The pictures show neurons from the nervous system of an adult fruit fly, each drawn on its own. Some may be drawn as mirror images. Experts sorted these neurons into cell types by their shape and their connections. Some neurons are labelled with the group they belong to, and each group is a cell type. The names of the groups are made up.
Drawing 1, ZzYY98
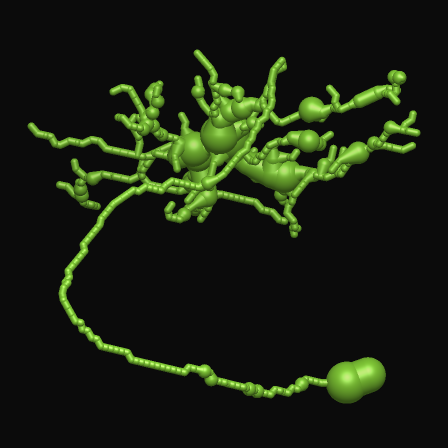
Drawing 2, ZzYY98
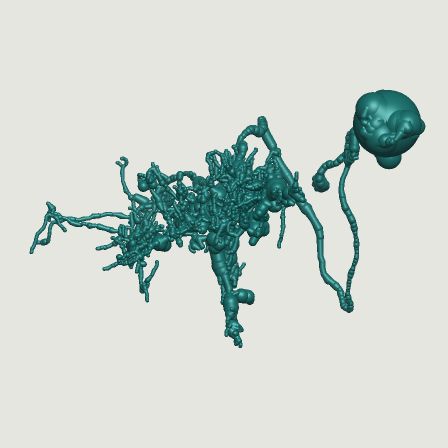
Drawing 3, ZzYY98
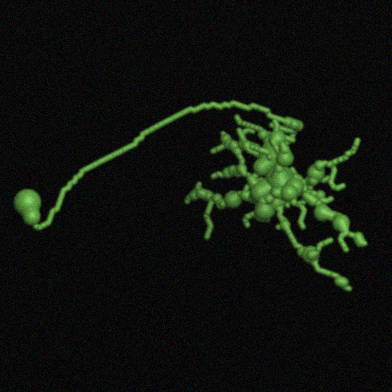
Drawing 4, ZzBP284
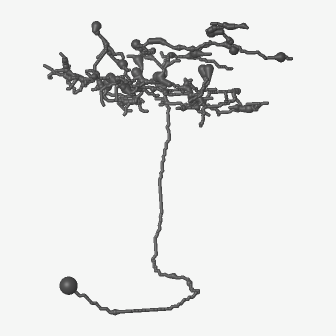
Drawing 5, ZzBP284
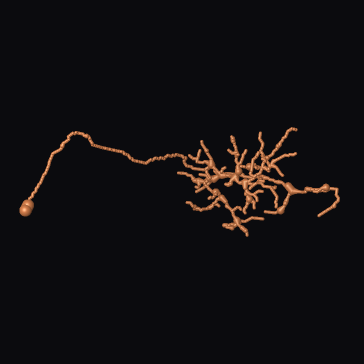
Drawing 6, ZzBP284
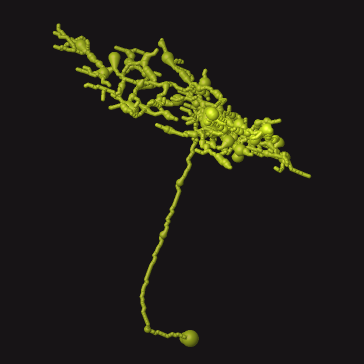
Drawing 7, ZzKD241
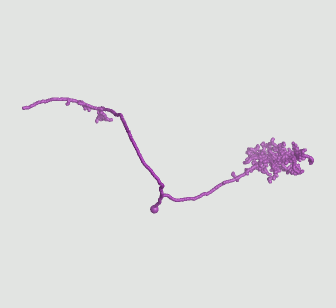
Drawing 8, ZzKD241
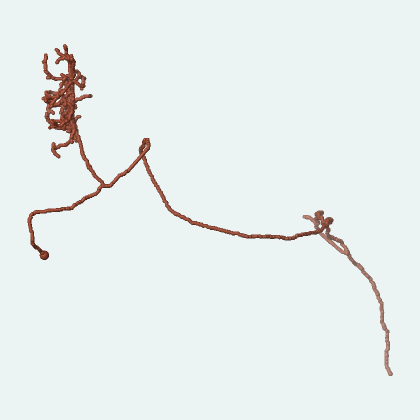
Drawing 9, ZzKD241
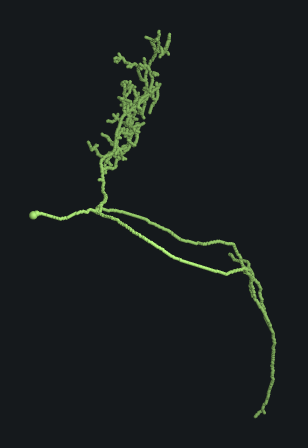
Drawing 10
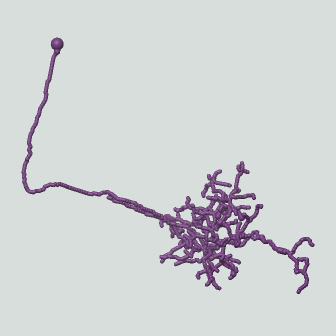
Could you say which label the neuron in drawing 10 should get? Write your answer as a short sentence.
It belongs to ZzBP284.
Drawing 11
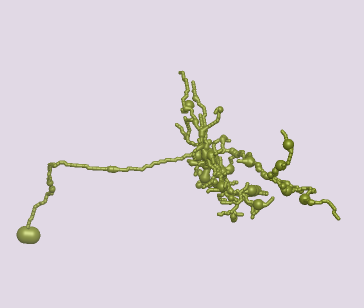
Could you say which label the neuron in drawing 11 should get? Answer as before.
It belongs to ZzBP284.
